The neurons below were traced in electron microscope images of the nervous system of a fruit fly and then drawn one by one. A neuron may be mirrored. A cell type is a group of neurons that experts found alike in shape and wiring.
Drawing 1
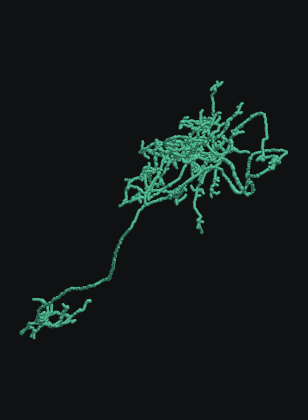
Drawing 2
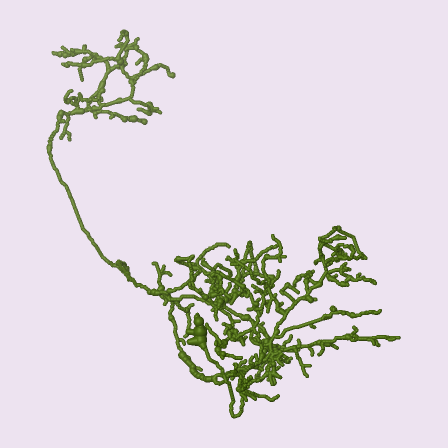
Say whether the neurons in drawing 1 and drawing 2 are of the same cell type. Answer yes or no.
yes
